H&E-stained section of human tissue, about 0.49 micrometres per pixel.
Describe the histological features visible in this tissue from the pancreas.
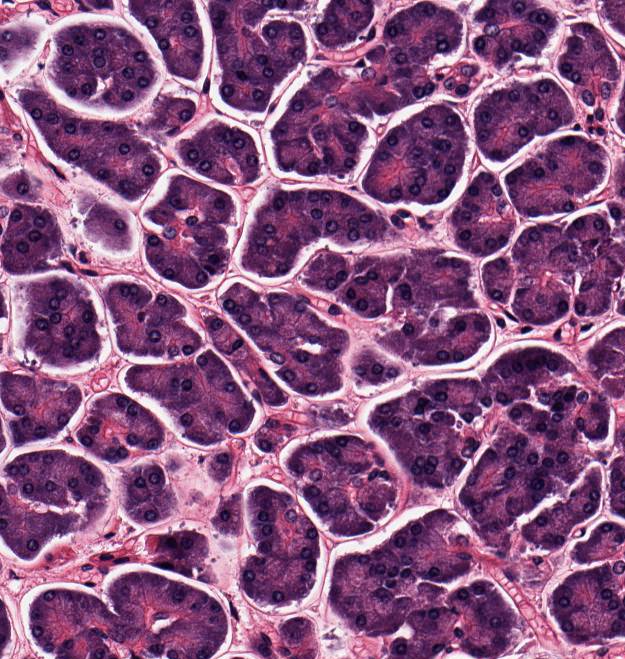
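Point by point: closely packed rounded and lobulated epithelial units fill the whole field, separated by thin strands of stroma. Their nuclei are small, round and uniform, lying mostly toward each unit's outer edge. Lumina are tiny or slit-like, and many units have none. Finally, the stroma is delicate pink connective tissue with few nuclei.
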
